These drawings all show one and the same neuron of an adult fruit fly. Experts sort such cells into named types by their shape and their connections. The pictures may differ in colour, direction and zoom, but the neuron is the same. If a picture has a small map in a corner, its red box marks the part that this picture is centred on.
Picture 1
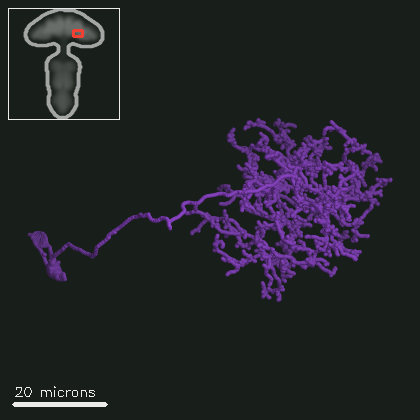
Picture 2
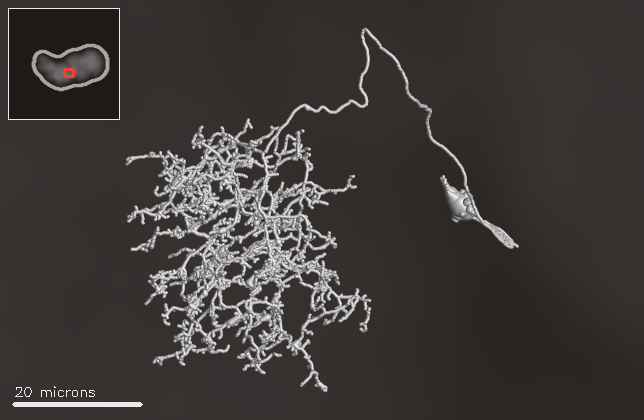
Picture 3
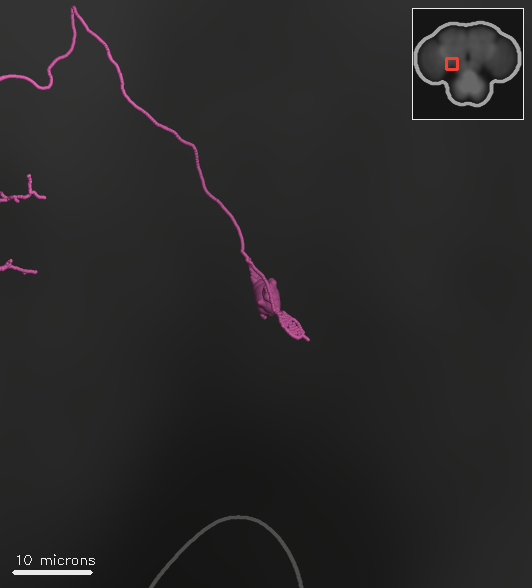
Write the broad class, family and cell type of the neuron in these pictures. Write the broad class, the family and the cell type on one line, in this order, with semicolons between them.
optic-lobe intrinsic neuron; Li; Li34a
